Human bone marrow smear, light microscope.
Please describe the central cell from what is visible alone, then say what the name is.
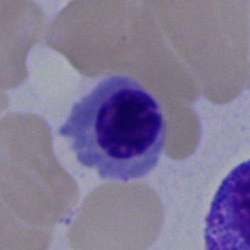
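You'll notice the nucleus is pushed off-centre toward the right side. Its chromatin stains a dense deep purple. The cytoplasm is pale lavender-blue, its band widest on the left of the nucleus. That makes it an erythroblast.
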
